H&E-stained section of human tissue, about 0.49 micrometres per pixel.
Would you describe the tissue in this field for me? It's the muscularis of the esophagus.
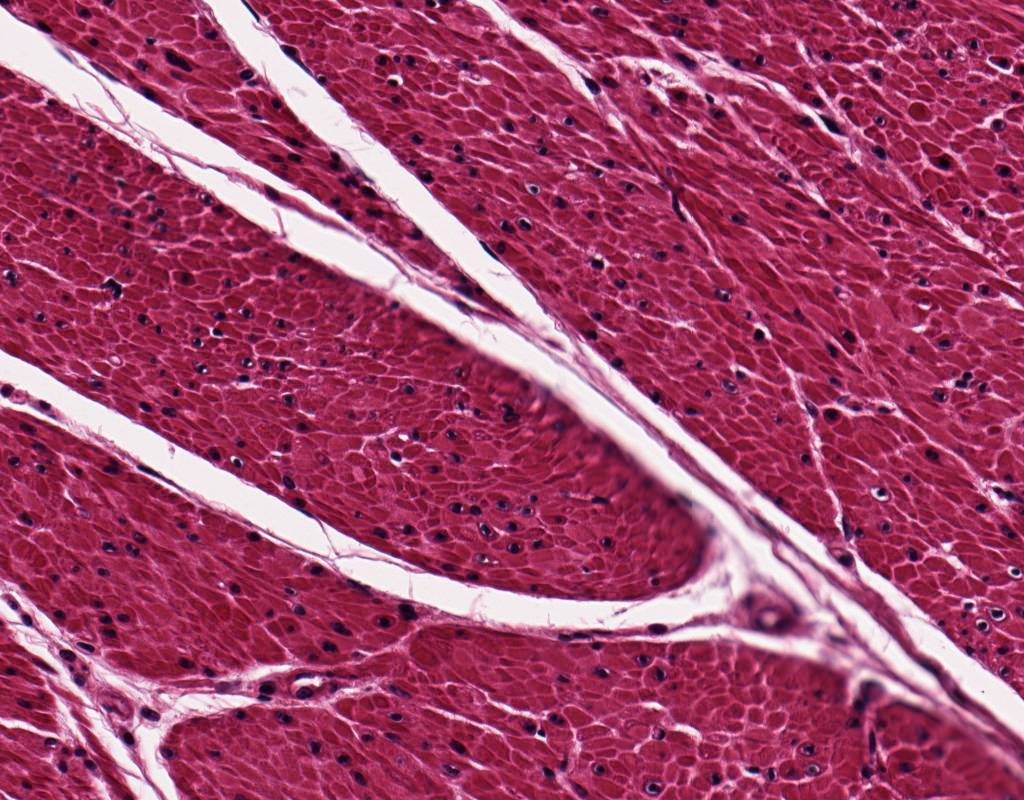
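What you've got here are large muscle bundles, split up by septa running diagonally from upper left to lower right. The cytoplasm of the muscle cells takes a strong eosinophilic pink-red. Nuclei are round and dark, sitting in the centre of each cell profile, and a lot of them have a small clear halo around them.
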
